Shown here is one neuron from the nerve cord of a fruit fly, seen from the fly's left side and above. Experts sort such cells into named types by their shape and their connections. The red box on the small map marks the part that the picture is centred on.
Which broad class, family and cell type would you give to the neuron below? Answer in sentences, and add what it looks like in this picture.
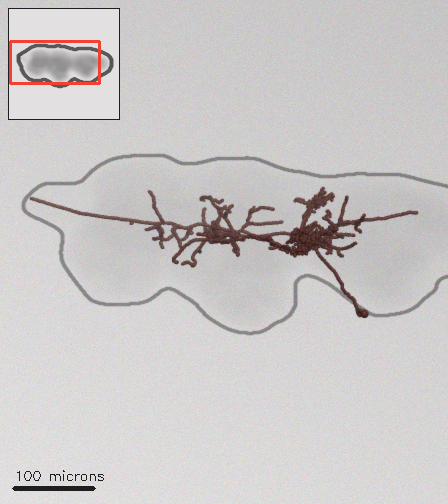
This is an ascending neuron. Its family is hemilineage 08B. Its cell type is AN08B010. From left to right in the picture it spans about 500 microns. The picture shows dozens of branch ends.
